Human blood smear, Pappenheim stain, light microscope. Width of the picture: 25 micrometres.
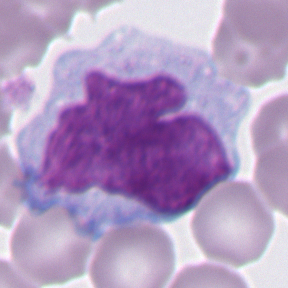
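Monocyte, stained smear of peripheral blood. The nucleus lies nearer the lower edge of the cell than the upper edge. Its chromatin is dark purple with a fine, strand-like pattern, and no distinct nucleoli are visible. No coarse granules can be seen in the cytoplasm.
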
